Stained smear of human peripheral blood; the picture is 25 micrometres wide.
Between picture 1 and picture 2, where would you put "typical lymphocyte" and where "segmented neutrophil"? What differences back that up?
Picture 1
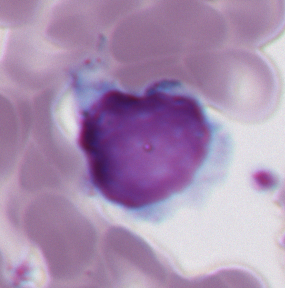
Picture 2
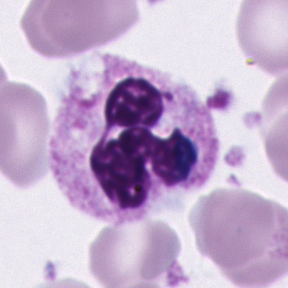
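Picture 1: typical lymphocyte. Picture 2: segmented neutrophil. Picture 1: nucleus a single unlobed mass filling most of the cell; no distinct nucleoli.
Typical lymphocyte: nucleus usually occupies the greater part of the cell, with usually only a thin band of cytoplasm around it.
Cell edge ragged at upper left; red cells pressed against upper and left sides. Picture 2: outline roughly round; nucleus in three lobes, upper lobe joined to lower lobes by a thin strand; chromatin dark purple, coarsely clumped. Cytoplasm abundant, pale pink-lilac, filled with fine pinkish-violet granules.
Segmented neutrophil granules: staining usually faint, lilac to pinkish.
Main differences: single unlobed nucleus filling most of the cell in picture 1 against three joined lobes in picture 2; abundant granule-filled cytoplasm in picture 2.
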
